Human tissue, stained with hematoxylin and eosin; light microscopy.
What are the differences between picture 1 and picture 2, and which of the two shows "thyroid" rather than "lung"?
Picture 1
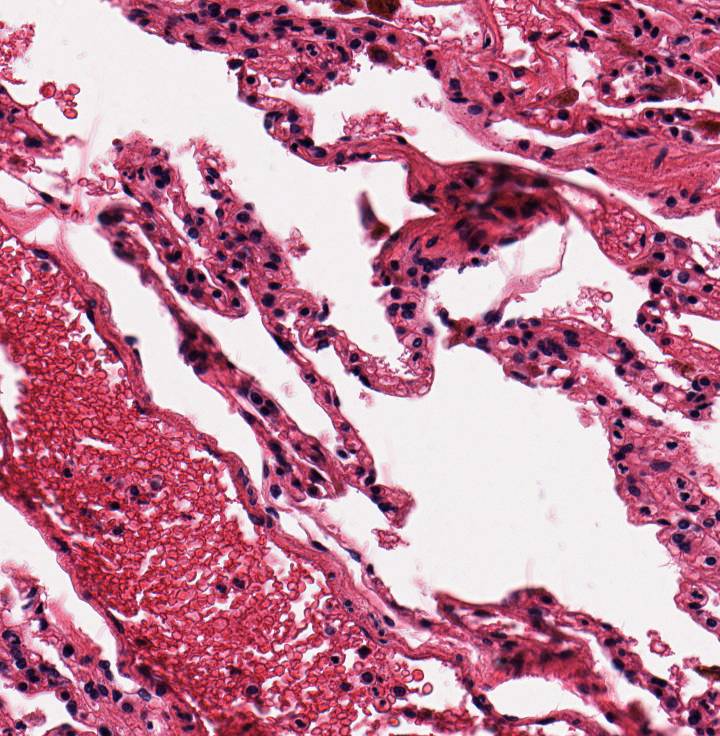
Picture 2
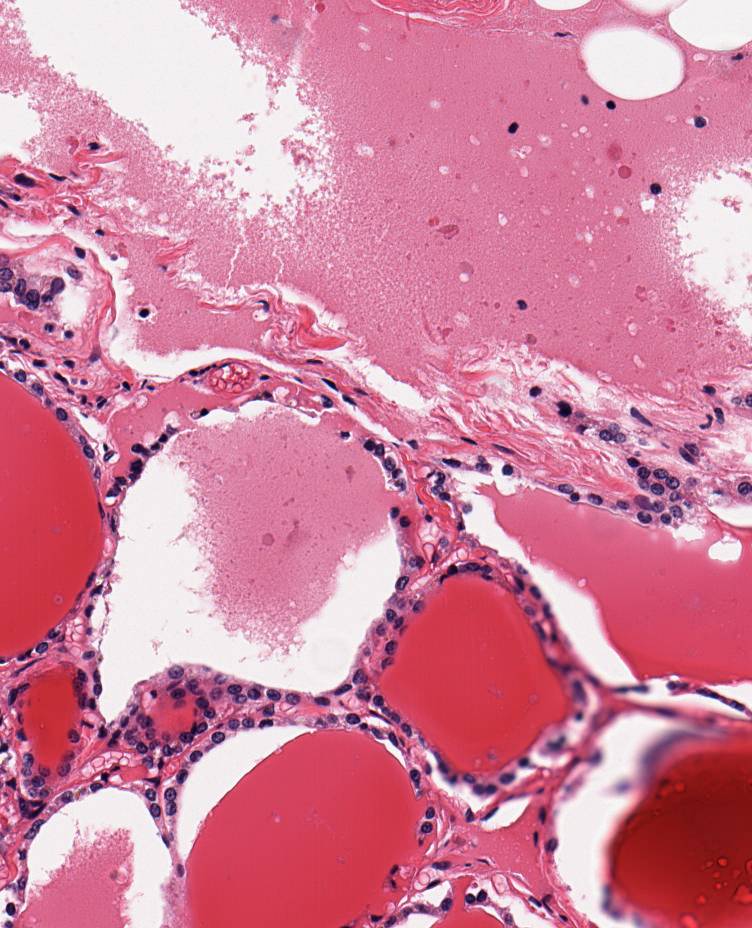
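The first one's lung, the second's thyroid. In the lung, thin branching pink septa run roughly diagonally from upper left to lower right between wide empty spaces.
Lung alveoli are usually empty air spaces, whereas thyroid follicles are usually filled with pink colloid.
Sure enough, most thyroid follicles here hold dense, homogeneous, deep red colloid, apart from one large follicle at centre left with pale pink, finely granular material. Their lining is a single layer of flattened to cuboidal cells with small round dark nuclei. The lung has a large space at lower left packed with red blood cells, edged by a thin band of pink fibrous tissue.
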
